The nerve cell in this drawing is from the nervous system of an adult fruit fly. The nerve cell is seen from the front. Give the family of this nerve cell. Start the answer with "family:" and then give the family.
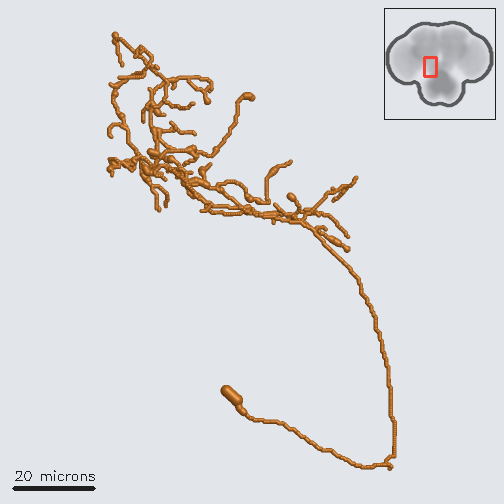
family: hemilineage MX3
